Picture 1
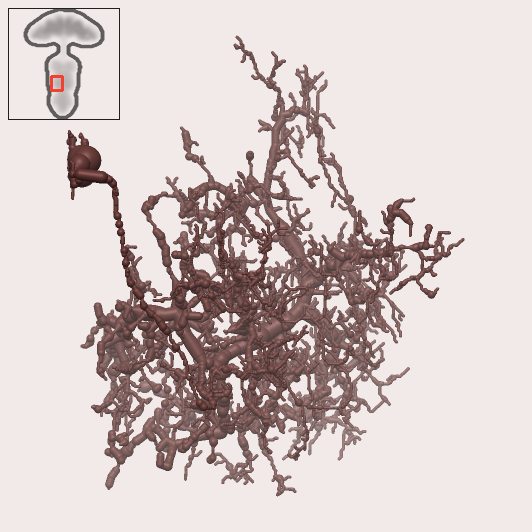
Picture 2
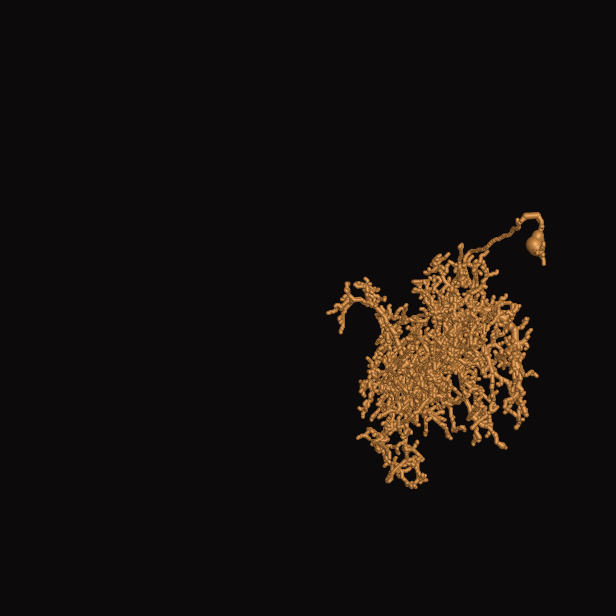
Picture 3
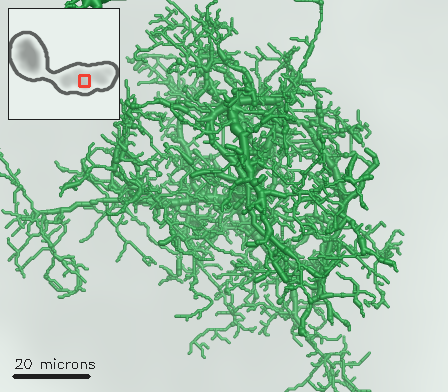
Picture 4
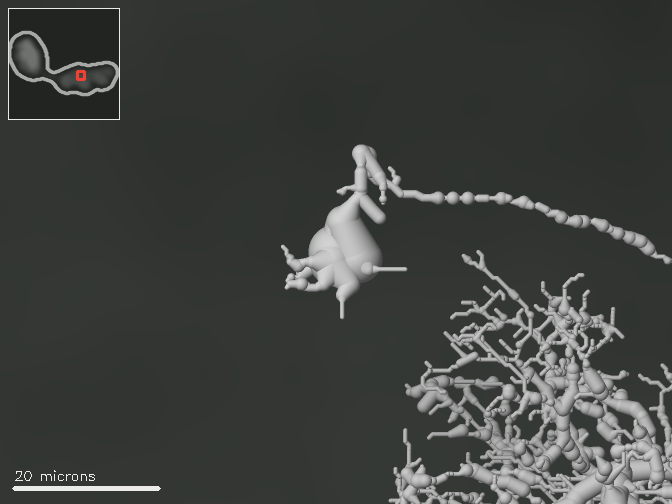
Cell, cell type: IN19A004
